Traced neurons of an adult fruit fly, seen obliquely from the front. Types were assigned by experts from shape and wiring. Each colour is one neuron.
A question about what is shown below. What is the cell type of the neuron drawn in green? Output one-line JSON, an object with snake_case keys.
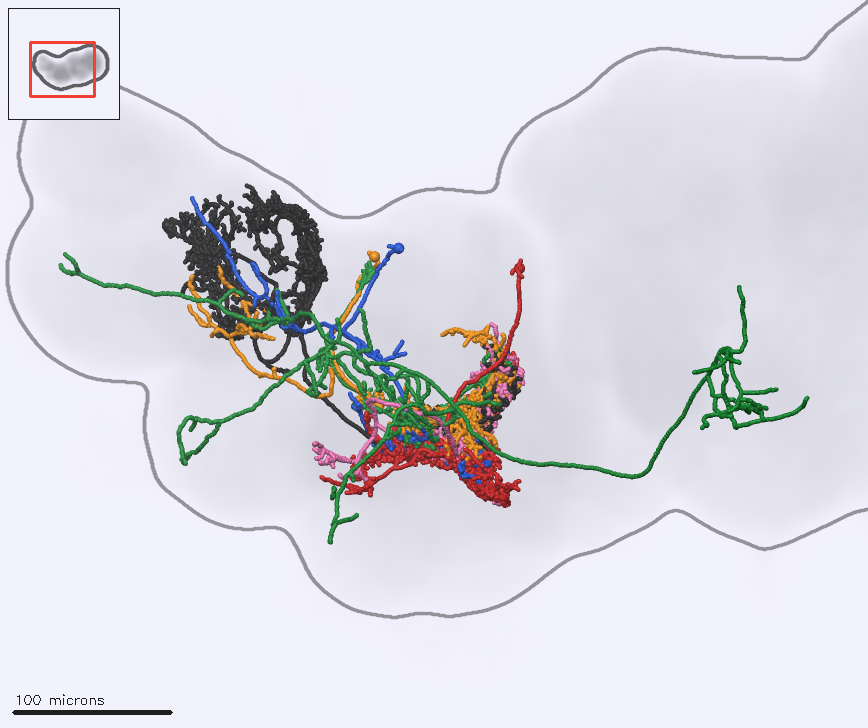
{"cell_type": "AN23B001"}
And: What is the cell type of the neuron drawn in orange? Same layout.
{"cell_type": "IN23B006"}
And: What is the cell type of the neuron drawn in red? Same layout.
{"cell_type": "IN23B005"}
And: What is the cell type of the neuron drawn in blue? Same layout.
{"cell_type": "IN11A025"}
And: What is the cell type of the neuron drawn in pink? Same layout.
{"cell_type": "IN06B067"}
